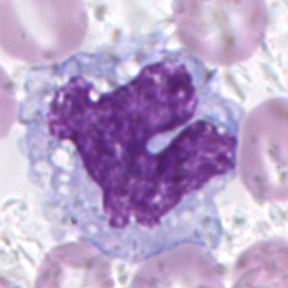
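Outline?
Irregular and slightly scalloped, not smoothly round.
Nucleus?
Deeply indented by a narrow cleft entering from the right side.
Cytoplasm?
Small clear vacuoles scattered, most numerous on the left; no coarse coloured granules.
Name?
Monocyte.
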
